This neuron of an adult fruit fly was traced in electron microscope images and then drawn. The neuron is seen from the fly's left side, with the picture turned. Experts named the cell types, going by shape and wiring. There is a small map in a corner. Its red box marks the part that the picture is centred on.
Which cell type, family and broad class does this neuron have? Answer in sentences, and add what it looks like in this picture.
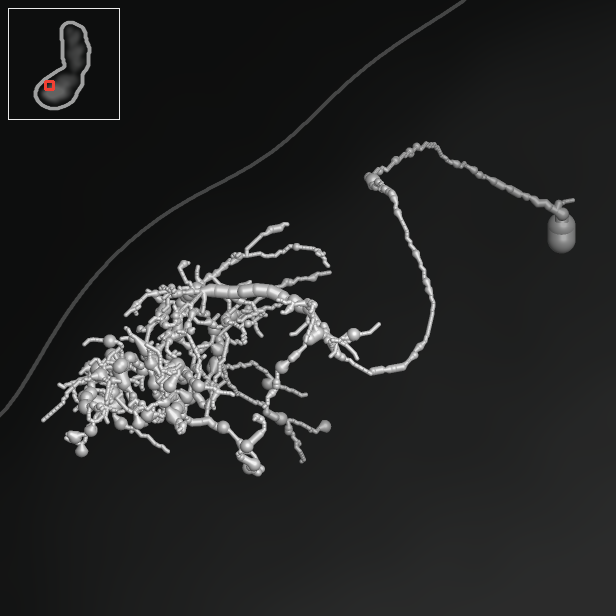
The cell type is SLP252_c. The family is hemilineage SLPpl1. This is a central-brain intrinsic neuron. Dozens of branch ends can be seen. In this view it is wider than it is tall.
